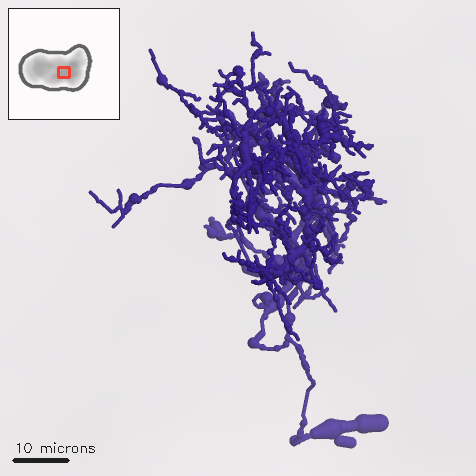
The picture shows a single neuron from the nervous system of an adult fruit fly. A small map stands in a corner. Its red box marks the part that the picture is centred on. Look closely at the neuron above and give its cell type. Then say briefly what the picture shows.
It is of cell type CB1340. Its broad class is central-brain intrinsic neuron. Its cell body lies at the lower right of the picture. From top to bottom in the picture it spans about 80 microns. The picture shows dozens of branch ends.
